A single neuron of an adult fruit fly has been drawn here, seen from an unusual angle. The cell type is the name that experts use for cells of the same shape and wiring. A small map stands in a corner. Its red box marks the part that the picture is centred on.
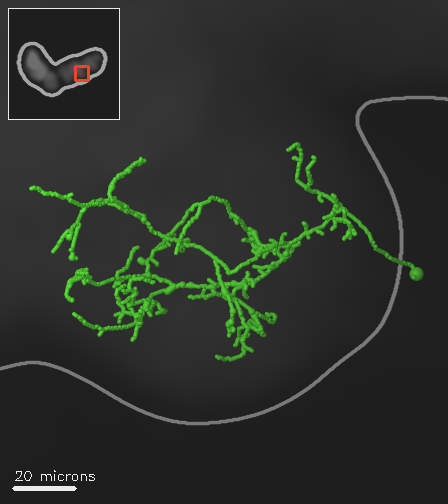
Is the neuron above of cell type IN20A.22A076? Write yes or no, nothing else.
no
